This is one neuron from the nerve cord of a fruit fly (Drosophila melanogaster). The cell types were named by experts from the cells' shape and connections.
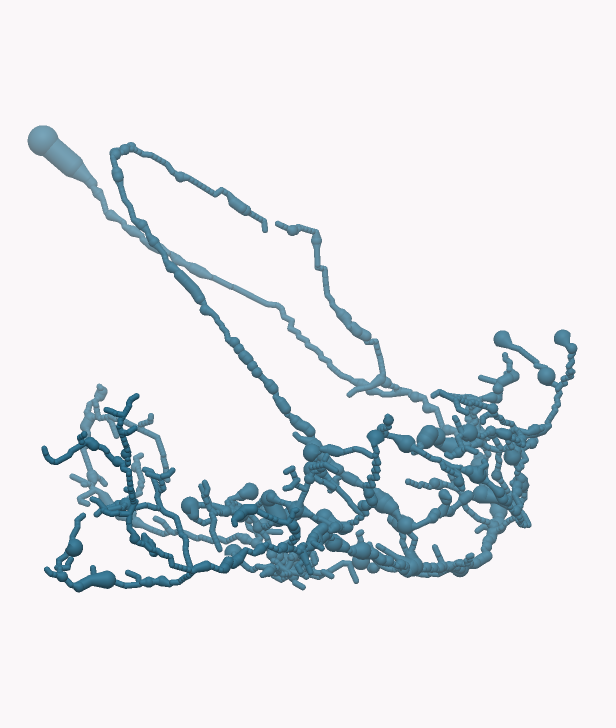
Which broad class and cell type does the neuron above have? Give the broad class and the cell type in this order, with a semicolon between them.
nerve-cord intrinsic neuron; INXXX297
